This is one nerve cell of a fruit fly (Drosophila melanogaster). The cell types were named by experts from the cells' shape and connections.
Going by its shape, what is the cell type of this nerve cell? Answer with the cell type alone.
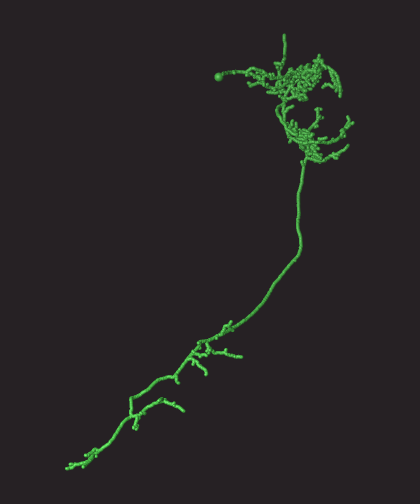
DNpe003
